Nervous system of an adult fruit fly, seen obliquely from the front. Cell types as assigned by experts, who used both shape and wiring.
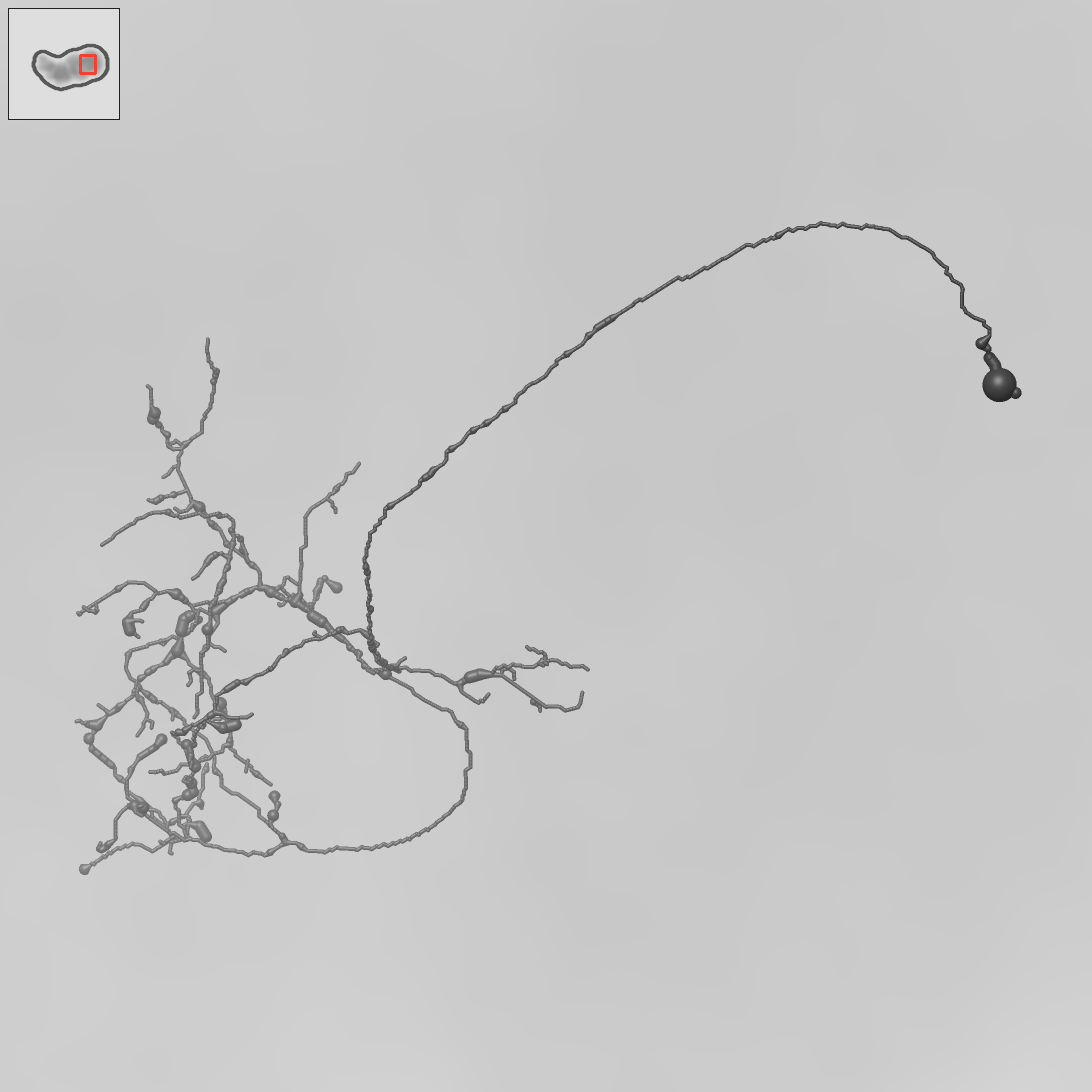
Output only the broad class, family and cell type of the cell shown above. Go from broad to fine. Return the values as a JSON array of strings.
["central-brain intrinsic neuron", "hemilineage AOTUv1_ventral", "PS025"]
